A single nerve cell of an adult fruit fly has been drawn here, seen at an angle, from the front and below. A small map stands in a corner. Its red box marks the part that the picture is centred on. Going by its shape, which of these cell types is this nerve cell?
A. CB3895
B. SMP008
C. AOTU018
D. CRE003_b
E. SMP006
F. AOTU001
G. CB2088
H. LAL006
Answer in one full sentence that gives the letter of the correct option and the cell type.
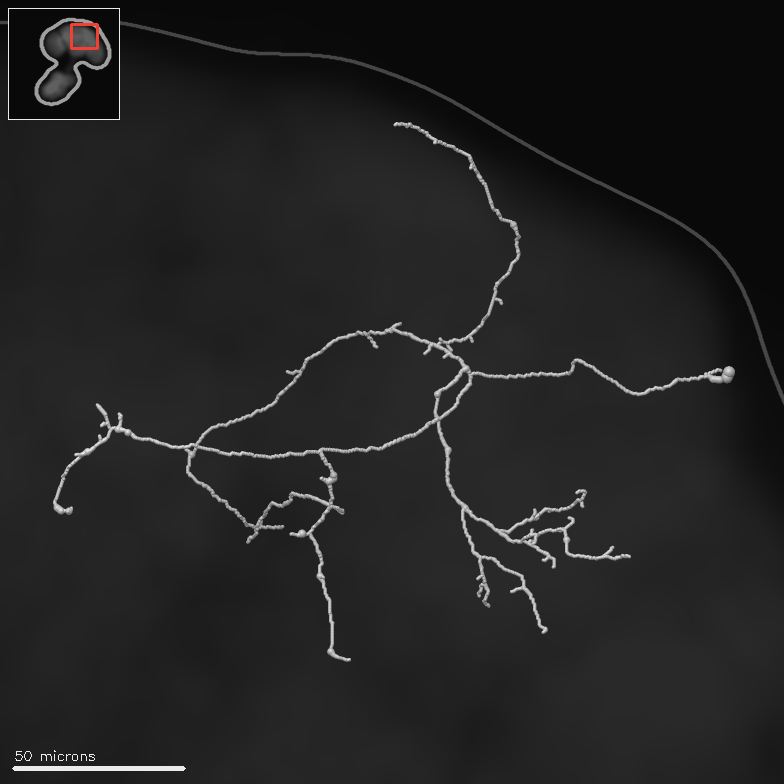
The nerve cell is typed as LAL006, which is listed in option H.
